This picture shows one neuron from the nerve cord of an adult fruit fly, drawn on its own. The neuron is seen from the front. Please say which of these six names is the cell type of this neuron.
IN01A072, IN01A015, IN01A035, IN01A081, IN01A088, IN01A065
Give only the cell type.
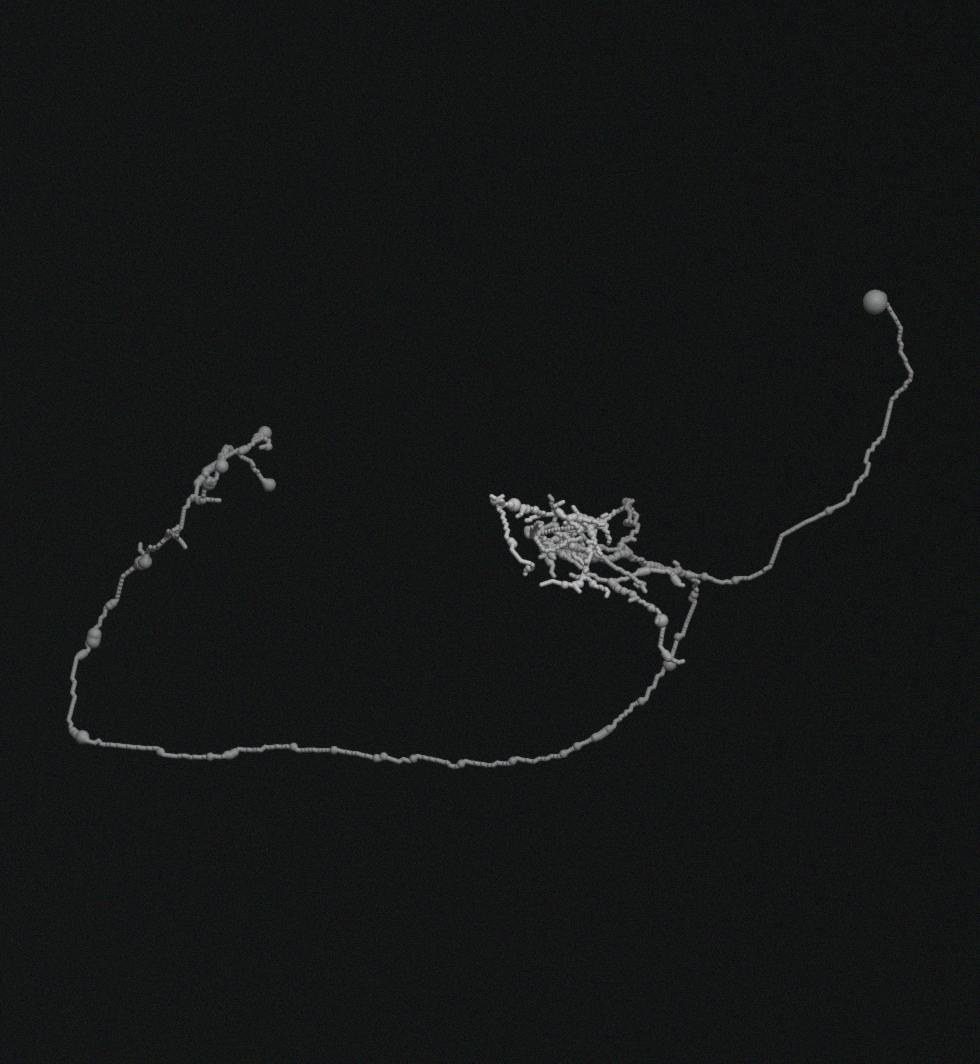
IN01A088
